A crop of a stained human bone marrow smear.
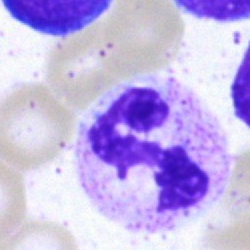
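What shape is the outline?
Round, and smooth as well.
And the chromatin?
Dense, dark purple, clumped.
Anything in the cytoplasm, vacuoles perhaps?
I see none.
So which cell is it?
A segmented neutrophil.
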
